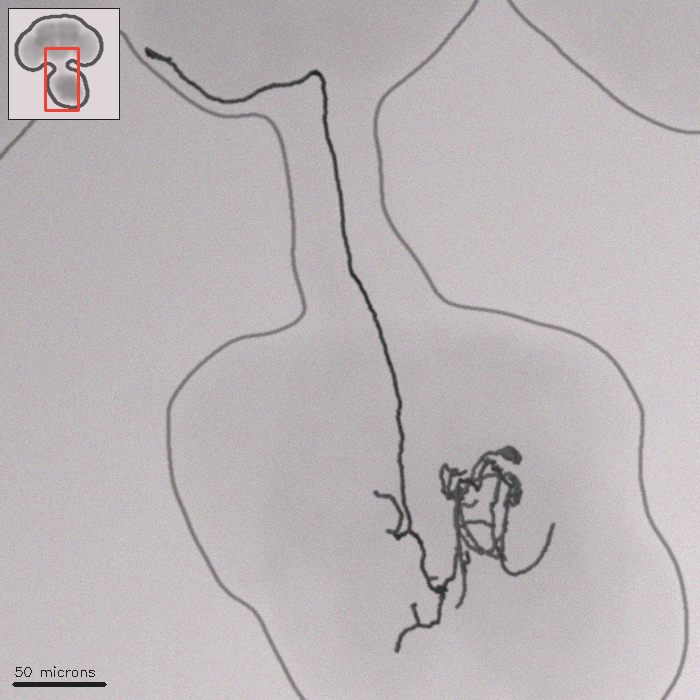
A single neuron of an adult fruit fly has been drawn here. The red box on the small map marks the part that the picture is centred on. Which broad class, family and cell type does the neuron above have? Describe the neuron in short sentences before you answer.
From top to bottom in the picture it spans about 350 microns. In this view it is taller than it is wide. It is an ascending neuron. The family is hemilineage 09A. The cell type is AN09A005.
